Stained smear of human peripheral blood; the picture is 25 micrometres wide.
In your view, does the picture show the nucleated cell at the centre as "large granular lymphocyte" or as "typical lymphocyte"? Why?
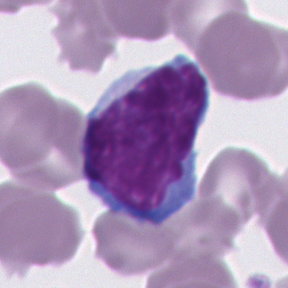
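This is a typical lymphocyte. What settles it is the amount of cytoplasm: only a thin rim surrounds the nucleus, which fills about 80% of the cell's area.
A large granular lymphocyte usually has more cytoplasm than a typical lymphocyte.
For the rest, the cell is about 15 by 11 micrometres, and its nucleus about 14 by 9 micrometres. The nucleus is a single unlobed mass with irregular sides, its chromatin dark purple and mottled with paler streaks. The cytoplasm is blue.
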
